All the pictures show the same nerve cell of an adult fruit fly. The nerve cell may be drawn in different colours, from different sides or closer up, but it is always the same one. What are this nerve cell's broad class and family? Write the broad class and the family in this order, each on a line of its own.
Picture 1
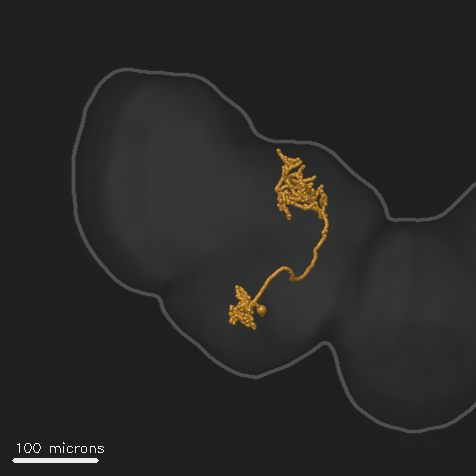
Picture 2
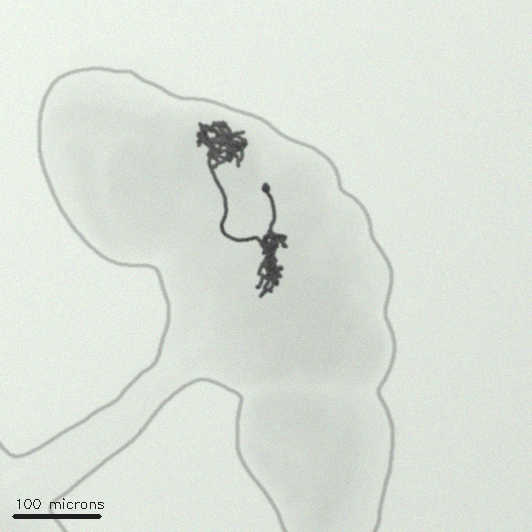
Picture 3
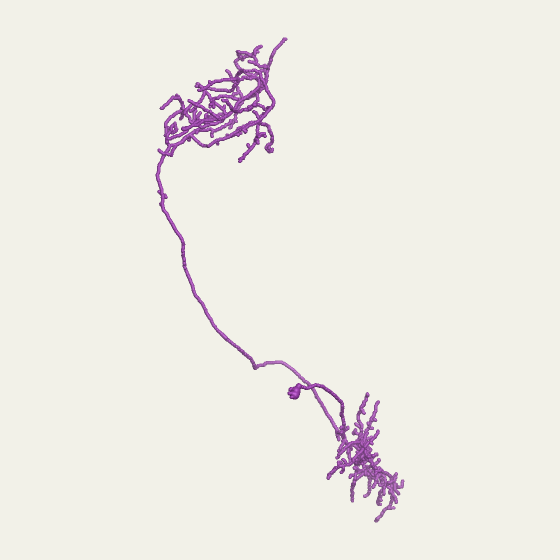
central-brain intrinsic neuron
hemilineage ALl1_ventral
